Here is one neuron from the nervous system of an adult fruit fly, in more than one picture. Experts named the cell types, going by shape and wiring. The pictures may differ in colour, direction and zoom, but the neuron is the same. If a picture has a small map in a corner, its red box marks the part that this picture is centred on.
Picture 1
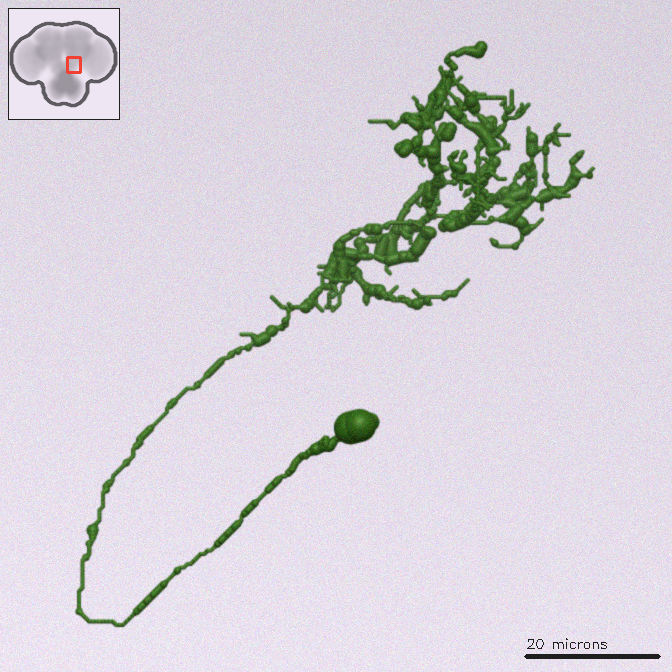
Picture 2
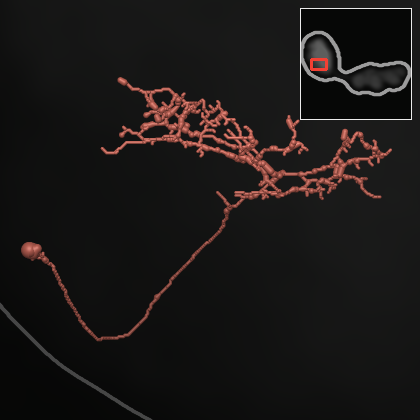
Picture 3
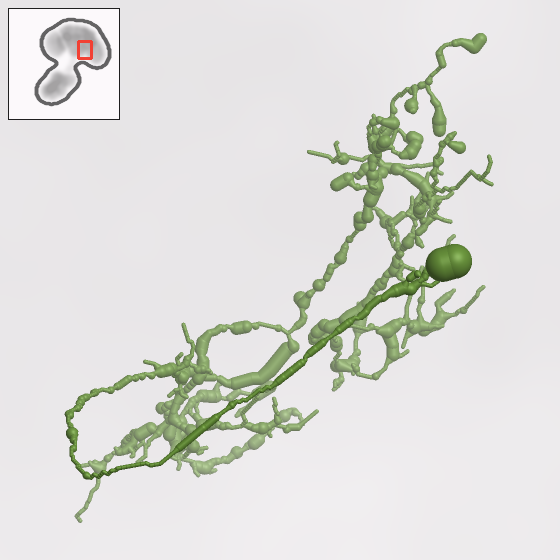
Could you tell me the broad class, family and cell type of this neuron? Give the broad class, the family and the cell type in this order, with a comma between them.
central-brain intrinsic neuron, hemilineage MD3, CB2380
